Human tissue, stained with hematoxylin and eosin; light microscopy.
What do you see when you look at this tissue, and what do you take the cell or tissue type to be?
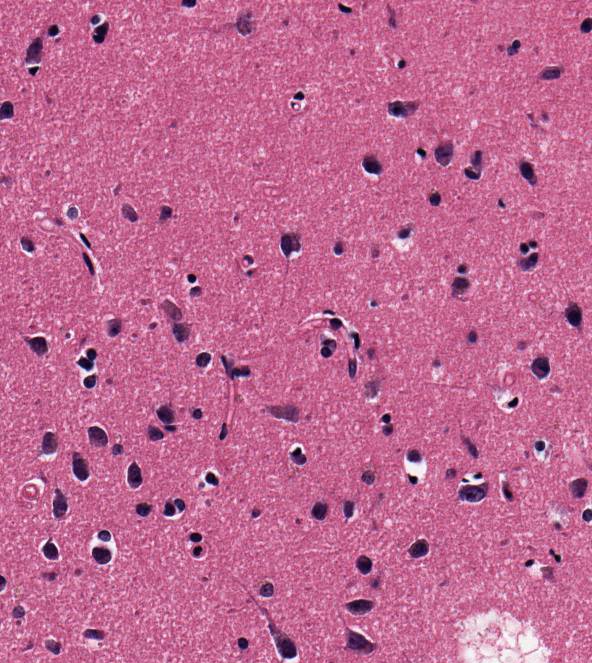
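It's all fine, granular pink neuropil-like background, cells scattered singly rather than grouped into units. Some cell bodies are angular and dark, tapering into one process, as at bottom centre; most nuclei are small, round to oval, dark purple. Thin capillaries cross it. That's cerebral cortex.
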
